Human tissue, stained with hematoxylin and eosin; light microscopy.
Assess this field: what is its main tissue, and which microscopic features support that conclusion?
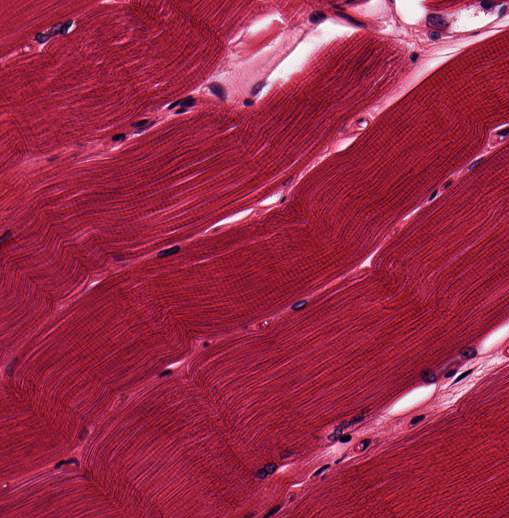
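Seen here is skeletal muscle: long, parallel, deep red fibres cut lengthwise, rising diagonally from lower left to upper right. Fine cross-striations cross the fibres throughout, and the dark, flattened, elongated nuclei sit at the fibre edges rather than in their centres.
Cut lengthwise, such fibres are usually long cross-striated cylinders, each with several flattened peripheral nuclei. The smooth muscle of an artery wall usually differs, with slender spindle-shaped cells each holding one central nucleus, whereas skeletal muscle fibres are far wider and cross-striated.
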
